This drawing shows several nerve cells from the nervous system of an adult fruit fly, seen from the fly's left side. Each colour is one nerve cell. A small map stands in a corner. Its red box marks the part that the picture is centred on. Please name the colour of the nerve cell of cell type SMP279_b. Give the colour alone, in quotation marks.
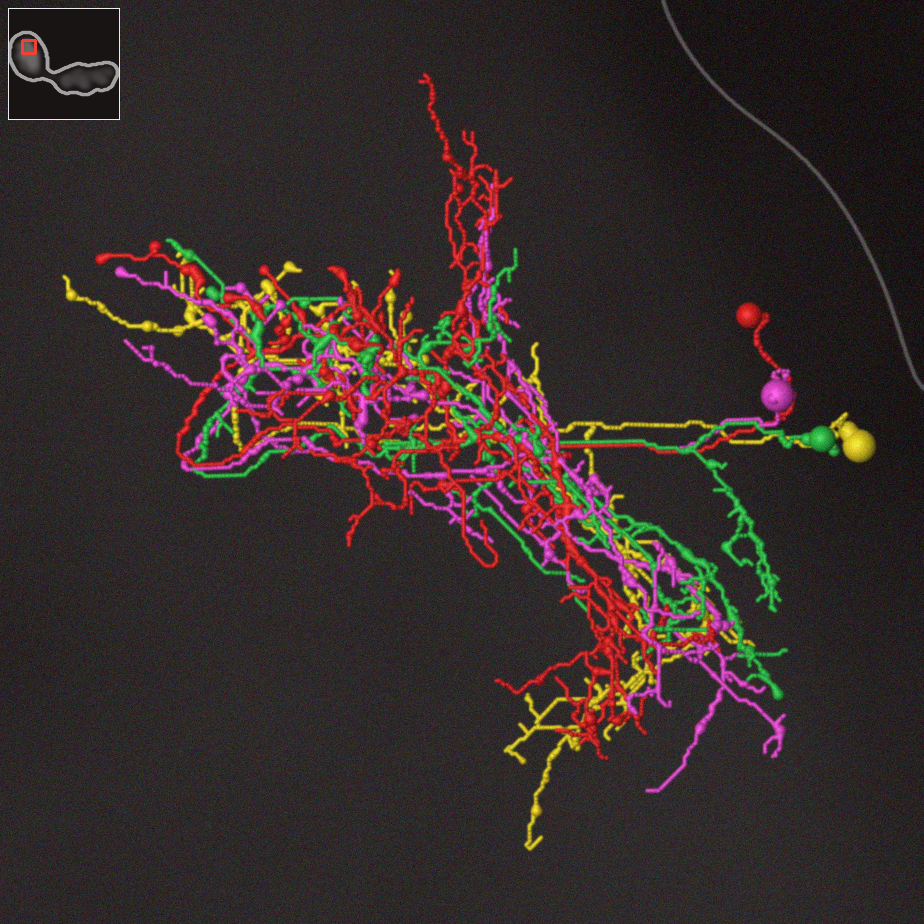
"yellow"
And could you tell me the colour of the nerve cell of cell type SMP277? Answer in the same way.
"magenta"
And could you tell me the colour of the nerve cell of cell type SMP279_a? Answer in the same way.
"red"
